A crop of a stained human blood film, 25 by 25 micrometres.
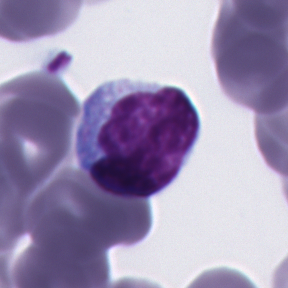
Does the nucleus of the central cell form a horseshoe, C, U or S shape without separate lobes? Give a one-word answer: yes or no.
No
